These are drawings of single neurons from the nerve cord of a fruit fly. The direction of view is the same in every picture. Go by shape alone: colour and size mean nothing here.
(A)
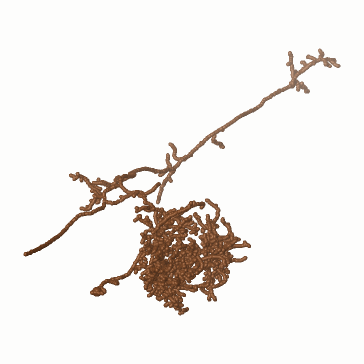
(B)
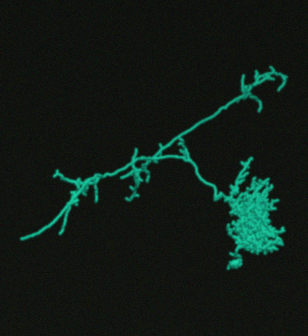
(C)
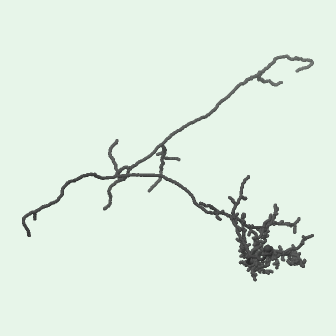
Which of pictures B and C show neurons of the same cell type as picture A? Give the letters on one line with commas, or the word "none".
B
